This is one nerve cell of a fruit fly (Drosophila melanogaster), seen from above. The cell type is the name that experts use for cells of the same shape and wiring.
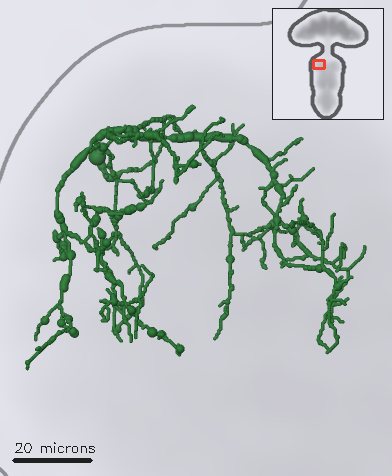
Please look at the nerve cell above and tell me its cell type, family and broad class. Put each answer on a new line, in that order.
IN13A049
hemilineage 13A
nerve-cord intrinsic neuron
